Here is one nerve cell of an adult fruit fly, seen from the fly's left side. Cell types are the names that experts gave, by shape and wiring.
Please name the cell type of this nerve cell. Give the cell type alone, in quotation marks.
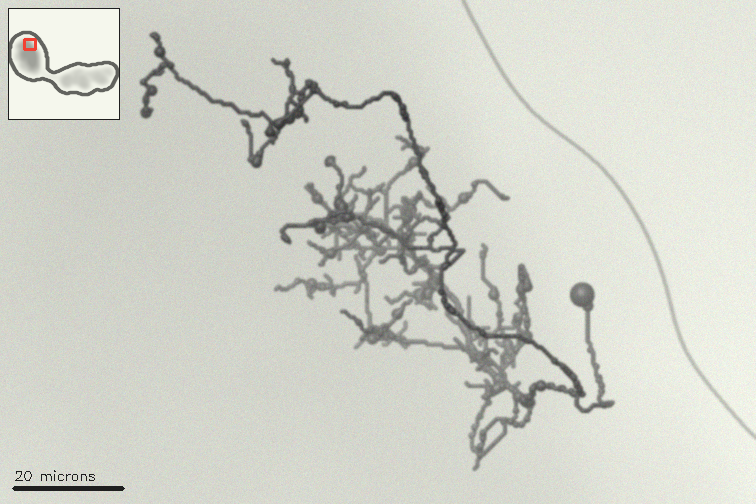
"LHPV5h2_b"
